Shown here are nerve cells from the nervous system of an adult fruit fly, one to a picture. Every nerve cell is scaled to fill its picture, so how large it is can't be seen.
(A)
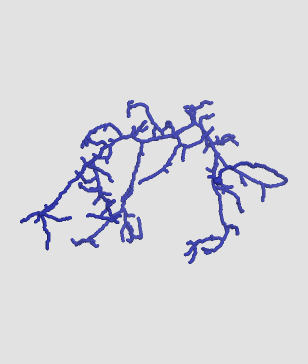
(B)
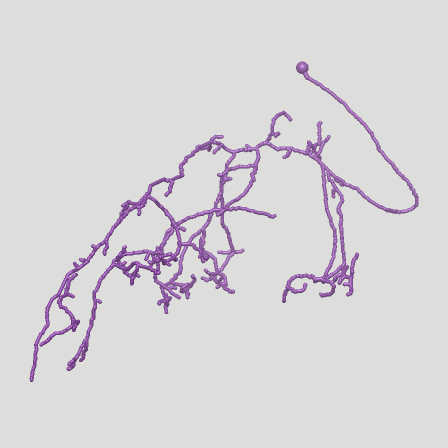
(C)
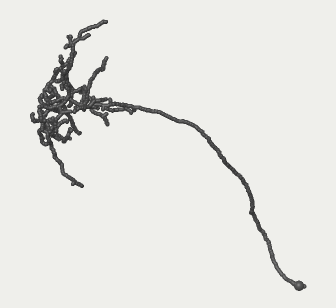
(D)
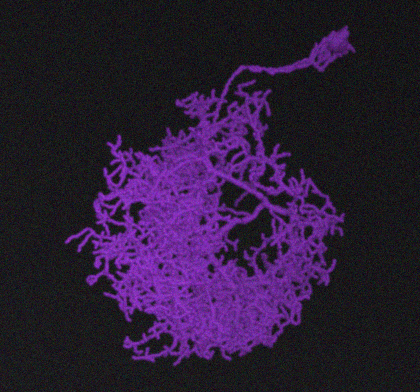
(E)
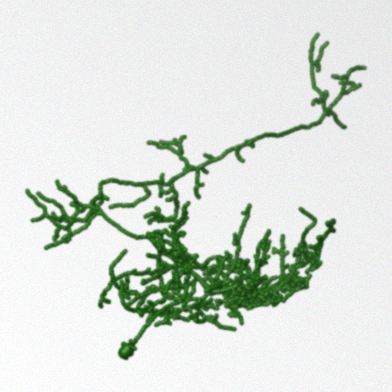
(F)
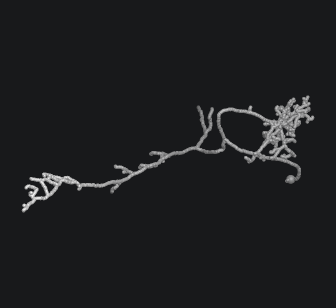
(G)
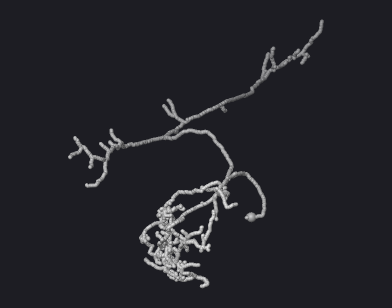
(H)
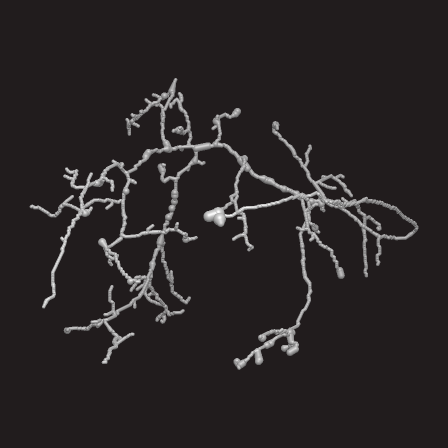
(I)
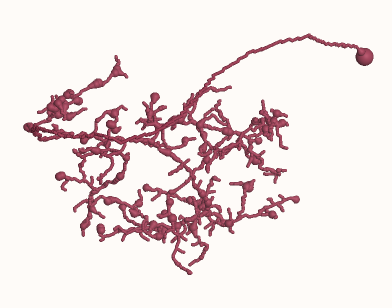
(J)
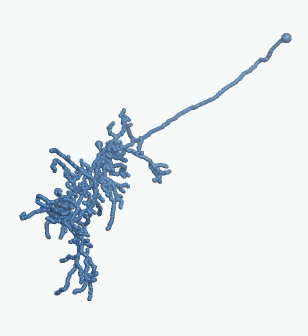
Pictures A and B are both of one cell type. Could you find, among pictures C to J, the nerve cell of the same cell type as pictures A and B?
Picture H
